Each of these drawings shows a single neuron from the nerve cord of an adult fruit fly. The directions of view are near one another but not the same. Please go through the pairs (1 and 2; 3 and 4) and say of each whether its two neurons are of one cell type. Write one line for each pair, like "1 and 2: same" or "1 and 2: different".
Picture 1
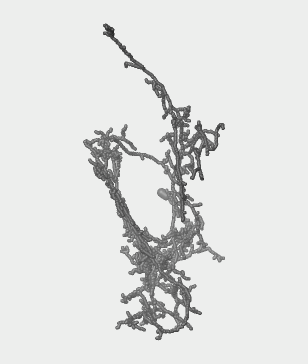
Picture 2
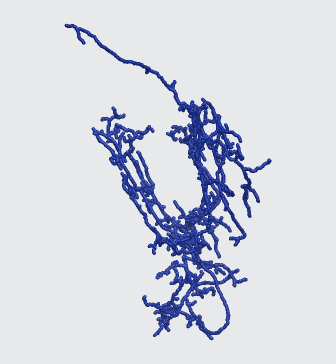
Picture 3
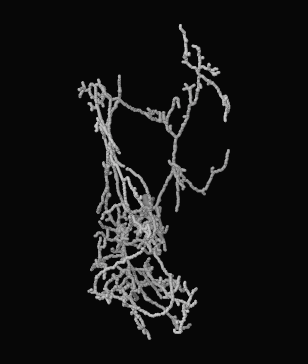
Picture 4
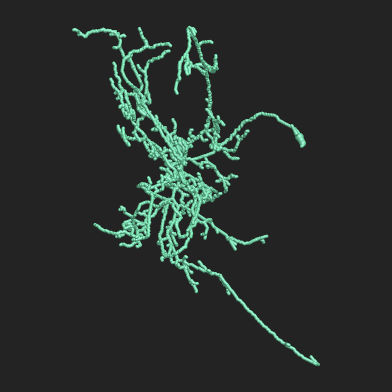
1 and 2: same
3 and 4: same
